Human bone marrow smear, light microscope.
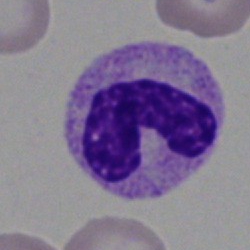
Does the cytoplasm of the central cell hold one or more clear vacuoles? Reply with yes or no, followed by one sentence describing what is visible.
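No. No vacuoles are seen in the cytoplasm.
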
